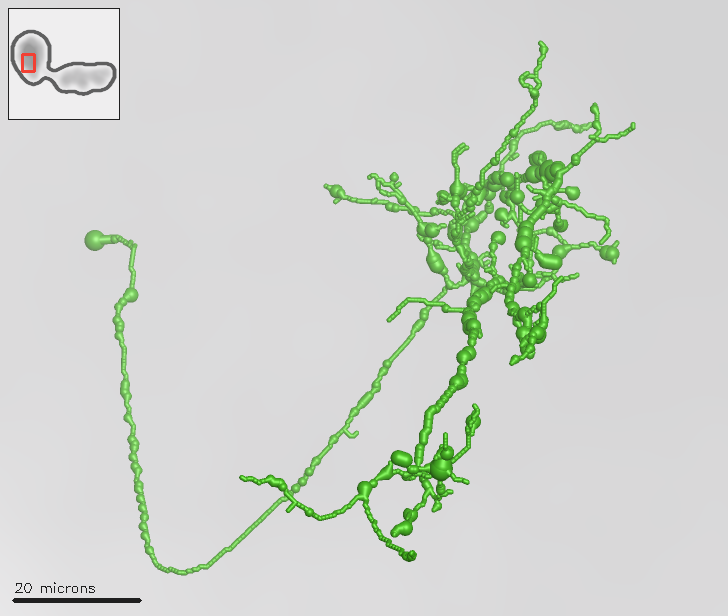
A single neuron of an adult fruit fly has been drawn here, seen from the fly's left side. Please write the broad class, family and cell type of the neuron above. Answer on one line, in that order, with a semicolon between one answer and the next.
central-brain intrinsic neuron; hemilineage MD3; AMMC003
